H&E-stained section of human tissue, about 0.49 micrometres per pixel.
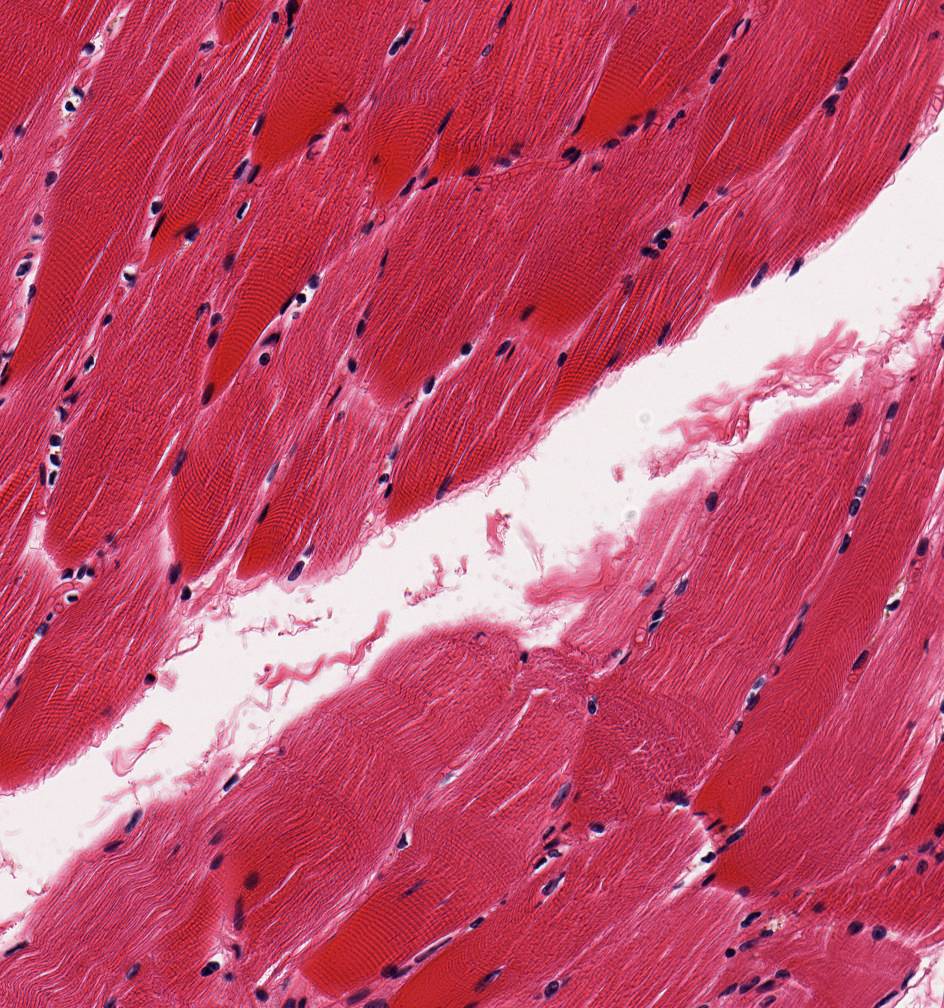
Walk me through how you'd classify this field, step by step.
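Skeletal muscle makes up this field, as long parallel fibres running diagonally from lower left to upper right. Fine transverse cross-striations settle the matter, along with dark, elongated nuclei at the fibre edges rather than in the centres.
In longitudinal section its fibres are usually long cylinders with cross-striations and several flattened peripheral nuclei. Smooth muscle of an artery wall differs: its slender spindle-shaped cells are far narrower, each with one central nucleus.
The cytoplasm is strongly eosinophilic, with deeper red patches alternating with paler pink stretches.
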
